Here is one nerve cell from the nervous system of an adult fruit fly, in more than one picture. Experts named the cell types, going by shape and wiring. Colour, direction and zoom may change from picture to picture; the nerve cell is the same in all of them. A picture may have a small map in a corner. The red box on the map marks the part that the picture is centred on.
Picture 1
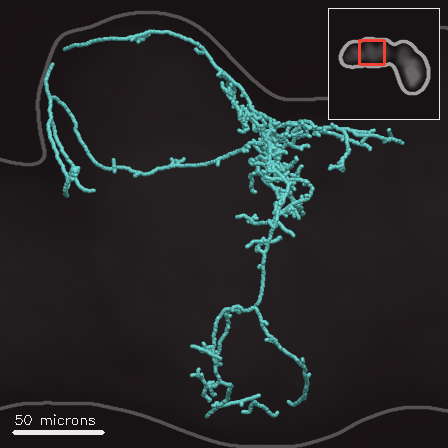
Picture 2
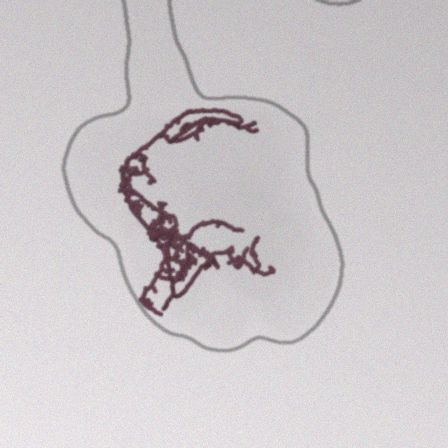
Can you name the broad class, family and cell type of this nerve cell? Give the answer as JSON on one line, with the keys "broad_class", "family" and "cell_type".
{"broad_class": "nerve-cord intrinsic neuron", "family": "hemilineage 19A", "cell_type": "IN19A056"}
